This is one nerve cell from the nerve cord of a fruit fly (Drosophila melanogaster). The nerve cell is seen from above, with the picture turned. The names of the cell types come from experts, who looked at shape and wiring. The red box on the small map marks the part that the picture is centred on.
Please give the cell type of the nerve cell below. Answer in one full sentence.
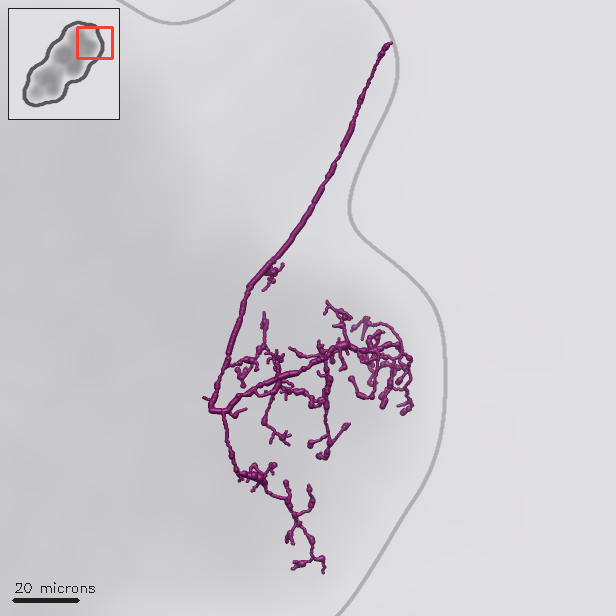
On the level of cell type, this nerve cell is DNge039.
